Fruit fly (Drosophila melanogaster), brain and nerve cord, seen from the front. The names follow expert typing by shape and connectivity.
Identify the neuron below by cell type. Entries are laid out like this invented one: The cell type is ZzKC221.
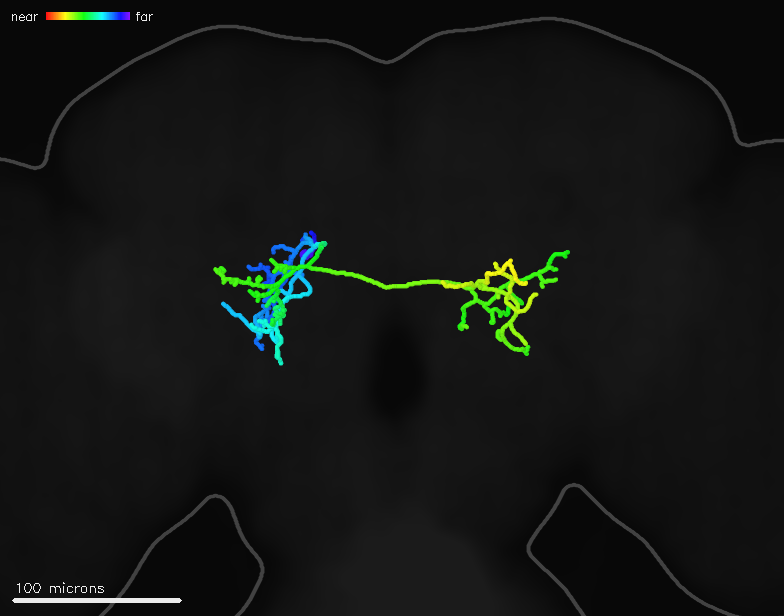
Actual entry: The cell type is LAL179.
